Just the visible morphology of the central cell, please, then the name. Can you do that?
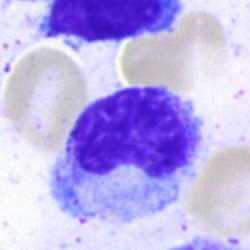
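Nucleus kidney-shaped, indentation facing downward. Nucleus occupies upper part of cell; most cytoplasm lies below it. Cytoplasm mottled, with many small pale spots. Outline irregular, ragged along lower left edge. Cell: metamyelocyte.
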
